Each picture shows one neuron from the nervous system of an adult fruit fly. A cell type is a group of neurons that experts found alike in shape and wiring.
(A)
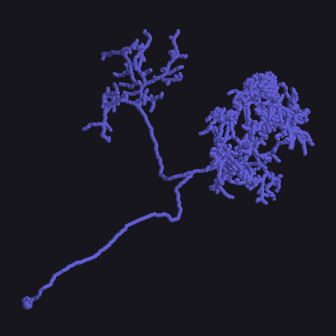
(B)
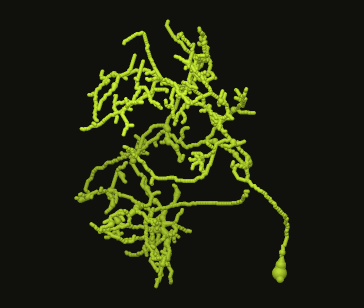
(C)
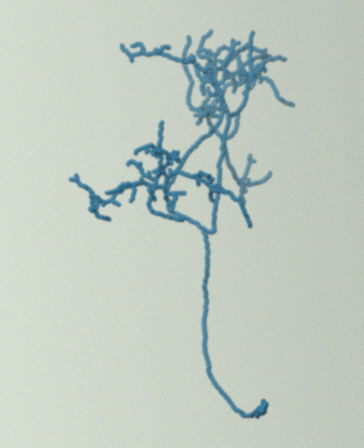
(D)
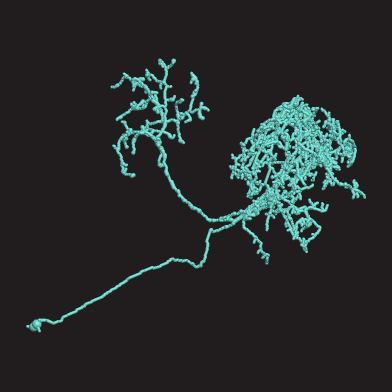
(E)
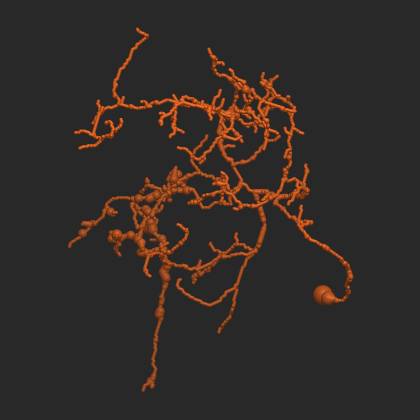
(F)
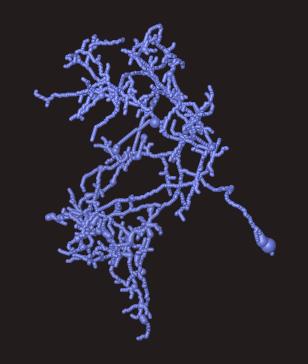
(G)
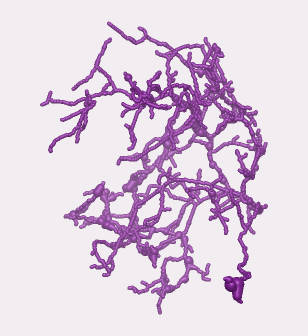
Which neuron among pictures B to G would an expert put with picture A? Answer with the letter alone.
D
